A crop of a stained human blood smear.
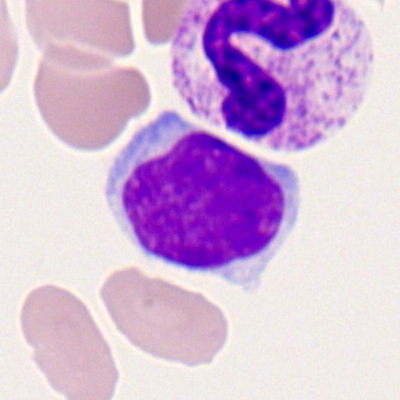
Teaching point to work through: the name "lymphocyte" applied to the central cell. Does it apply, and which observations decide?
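The chromatin is coarse and clumped, with darker purple patches among paler areas, and this goes with lymphocyte.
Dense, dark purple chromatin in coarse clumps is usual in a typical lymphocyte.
The cytoplasm forms only a narrow rim around the nucleus, which speaks against monocyte.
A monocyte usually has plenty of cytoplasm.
The pale blue colour of that rim goes with lymphocyte.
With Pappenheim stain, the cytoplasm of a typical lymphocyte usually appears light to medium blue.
No granules are visible in the cytoplasm, again in keeping with lymphocyte.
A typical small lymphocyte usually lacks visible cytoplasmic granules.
No vacuoles are seen, and the outline is slightly irregular, with a small tapering edge at the lower right. The name lymphocyte therefore fits this cell.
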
